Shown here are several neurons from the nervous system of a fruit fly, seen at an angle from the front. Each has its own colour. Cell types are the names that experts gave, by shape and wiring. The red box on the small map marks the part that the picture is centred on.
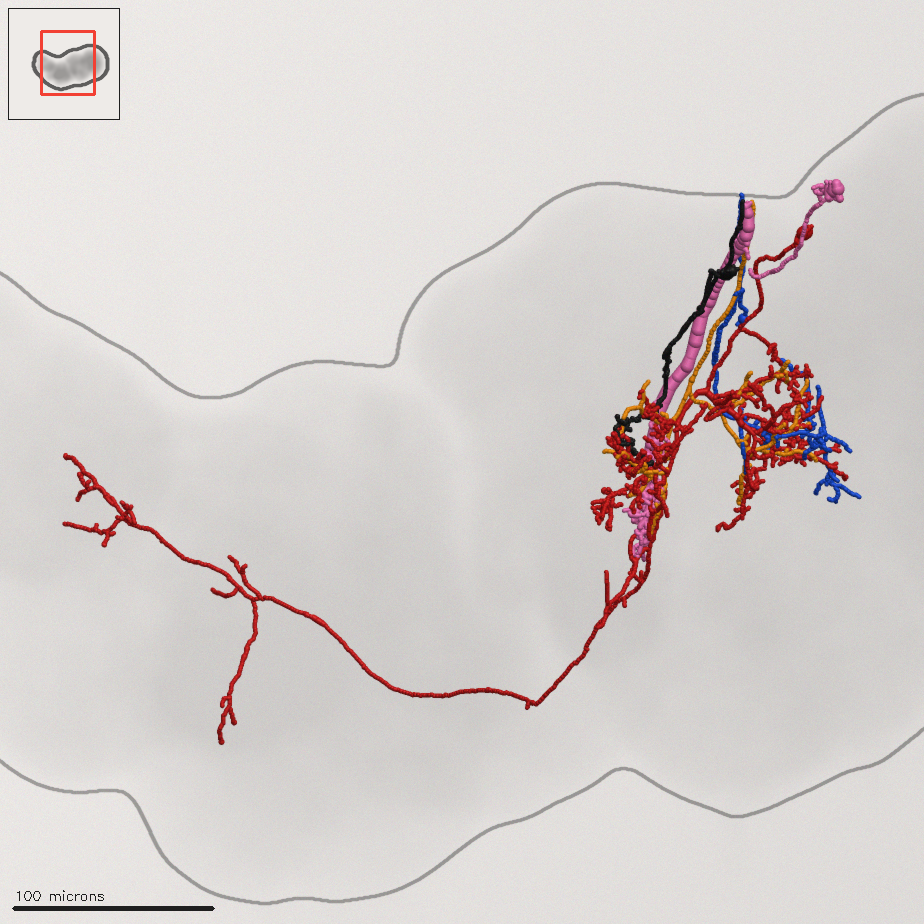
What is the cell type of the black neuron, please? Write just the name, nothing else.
OCC02b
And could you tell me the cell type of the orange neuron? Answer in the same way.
OCG03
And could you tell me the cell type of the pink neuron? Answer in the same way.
OCG01b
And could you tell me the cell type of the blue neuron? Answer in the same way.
OCC02a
